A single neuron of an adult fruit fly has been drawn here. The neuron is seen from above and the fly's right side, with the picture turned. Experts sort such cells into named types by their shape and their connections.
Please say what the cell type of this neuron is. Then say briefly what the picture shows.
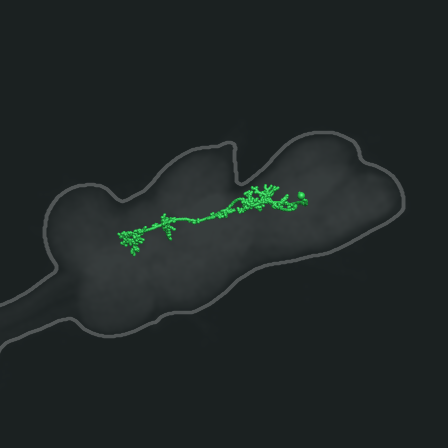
The cell type is IN09A023. This is a nerve-cord intrinsic neuron. It is in the nerve cord and does not reach the brain. In this view it is more than twice as wide as it is tall.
